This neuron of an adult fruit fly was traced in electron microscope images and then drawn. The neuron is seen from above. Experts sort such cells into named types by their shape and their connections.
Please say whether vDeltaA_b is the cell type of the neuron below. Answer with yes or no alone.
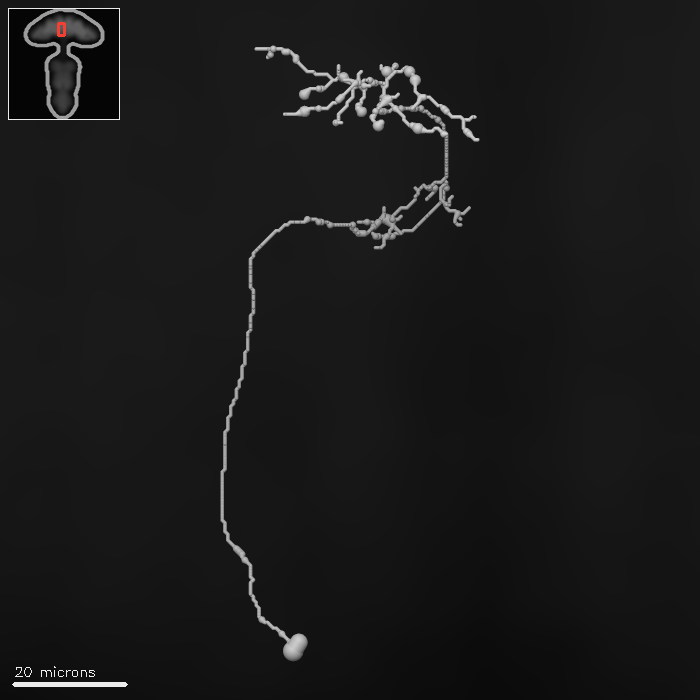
yes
